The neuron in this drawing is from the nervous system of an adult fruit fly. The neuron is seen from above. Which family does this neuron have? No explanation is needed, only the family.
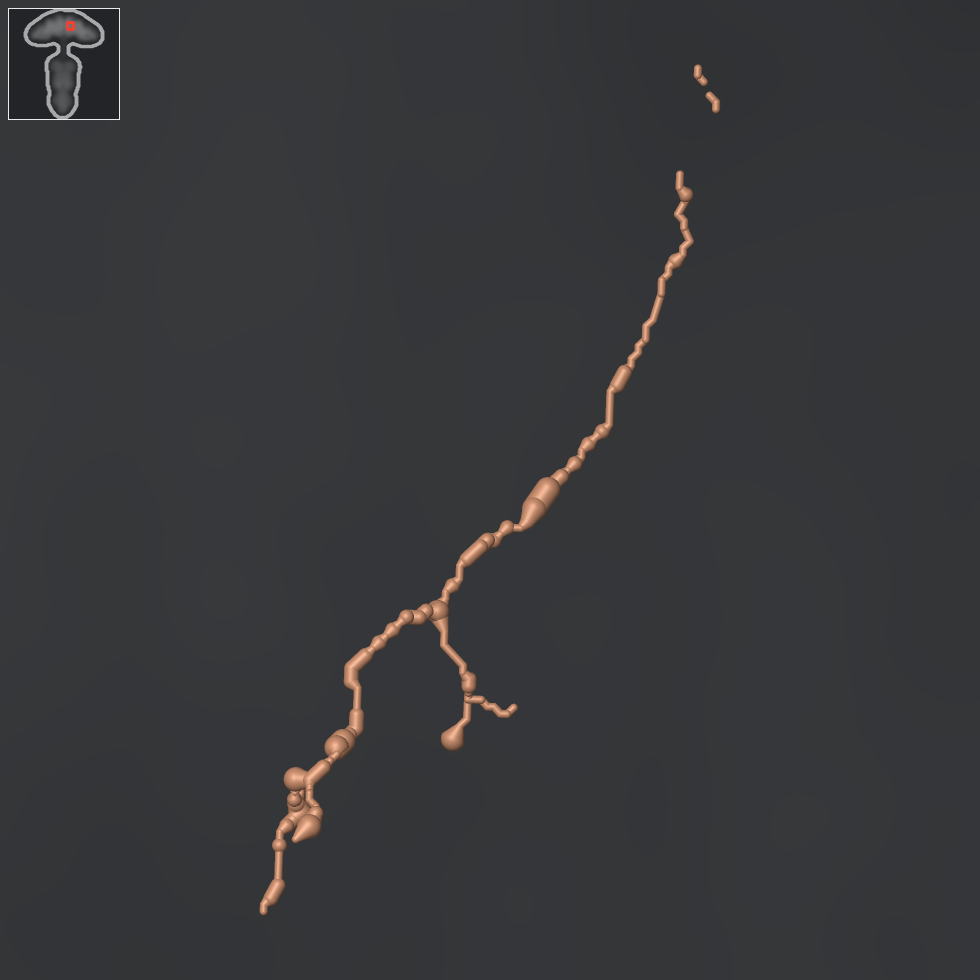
class mechanosensory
